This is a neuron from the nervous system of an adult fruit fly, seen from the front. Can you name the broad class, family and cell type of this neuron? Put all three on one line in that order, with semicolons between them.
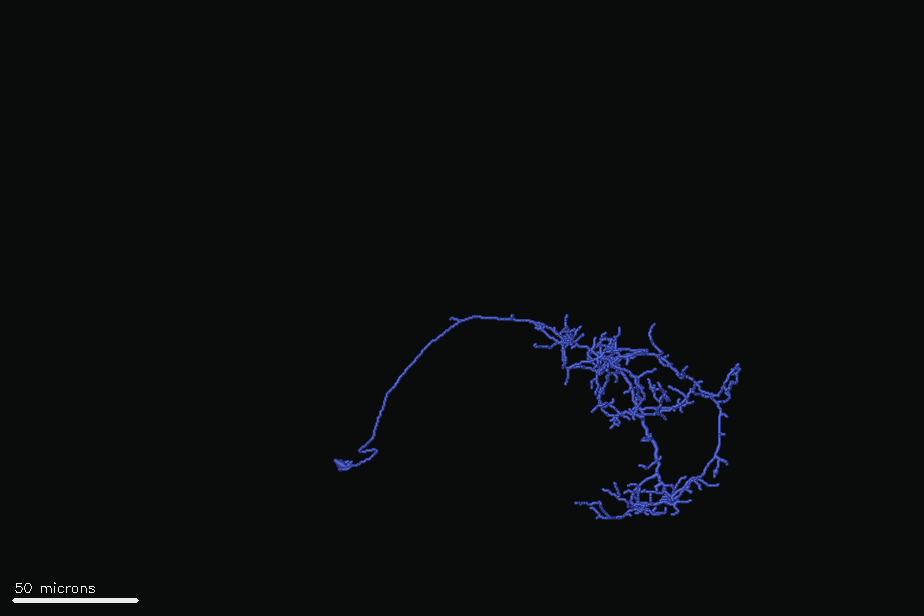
nerve-cord intrinsic neuron; hemilineage 12B; IN12B025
